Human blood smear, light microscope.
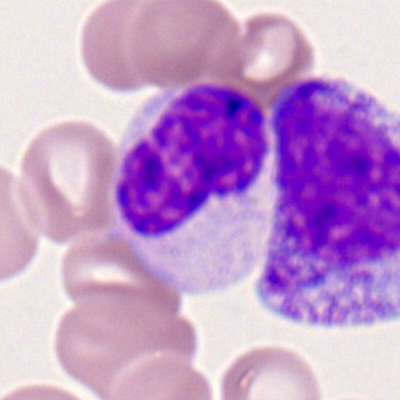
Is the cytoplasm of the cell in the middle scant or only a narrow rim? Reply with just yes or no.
No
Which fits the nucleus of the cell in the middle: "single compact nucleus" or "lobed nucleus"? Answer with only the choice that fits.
Single compact nucleus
